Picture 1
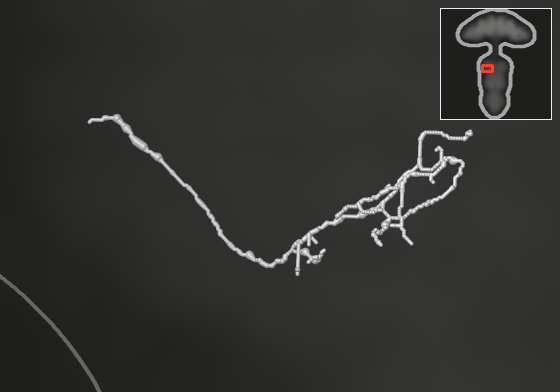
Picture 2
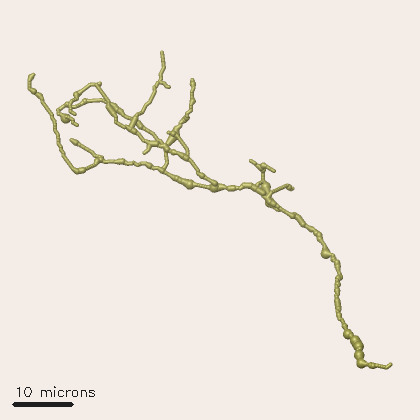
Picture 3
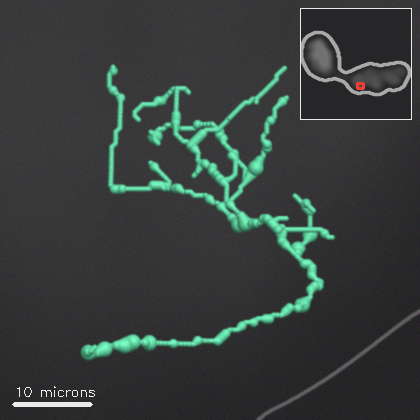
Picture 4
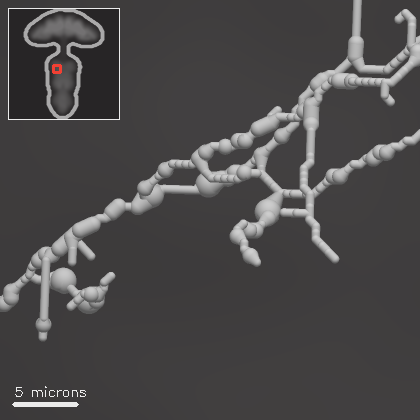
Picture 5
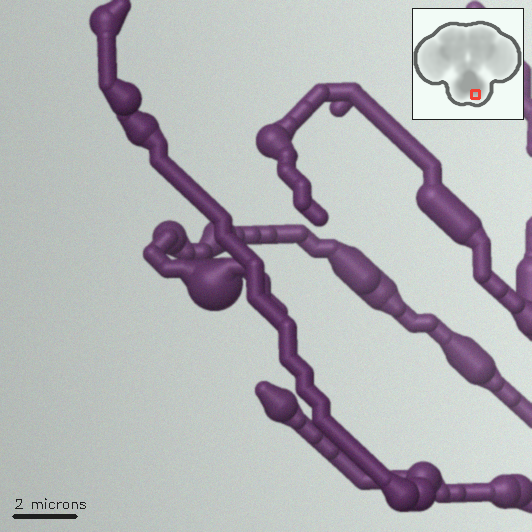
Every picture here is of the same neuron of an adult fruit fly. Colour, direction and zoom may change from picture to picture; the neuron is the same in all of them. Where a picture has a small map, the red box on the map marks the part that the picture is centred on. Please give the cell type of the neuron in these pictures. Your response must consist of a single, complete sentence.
This neuron counts as a member of the cell type LgLG1b.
